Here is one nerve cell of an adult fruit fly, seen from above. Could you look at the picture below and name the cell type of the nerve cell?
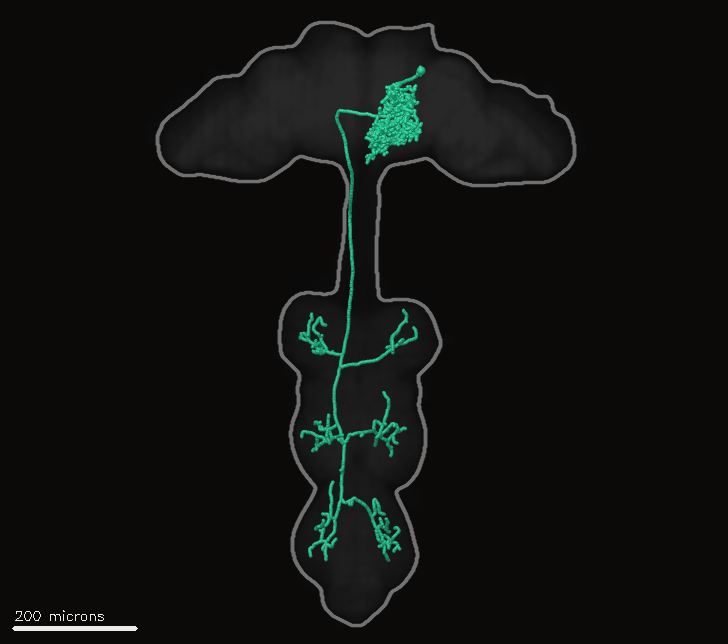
DNg43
